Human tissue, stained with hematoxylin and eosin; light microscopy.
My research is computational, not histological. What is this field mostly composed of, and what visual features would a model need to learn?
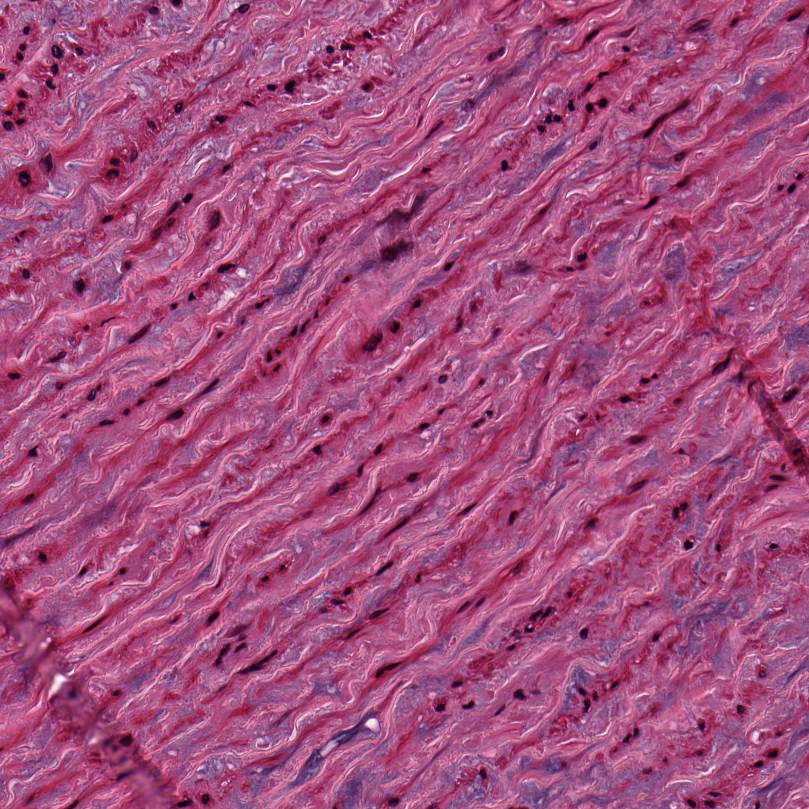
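Mainly, this is tunica media of an artery. Wavy pink fibres run parallel to one another diagonally across the whole field.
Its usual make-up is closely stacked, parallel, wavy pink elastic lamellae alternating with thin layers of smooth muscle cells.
Small, dark, elongated nuclei lie between the fibres in rows that follow the fibre direction.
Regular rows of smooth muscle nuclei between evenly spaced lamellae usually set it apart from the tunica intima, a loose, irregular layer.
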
